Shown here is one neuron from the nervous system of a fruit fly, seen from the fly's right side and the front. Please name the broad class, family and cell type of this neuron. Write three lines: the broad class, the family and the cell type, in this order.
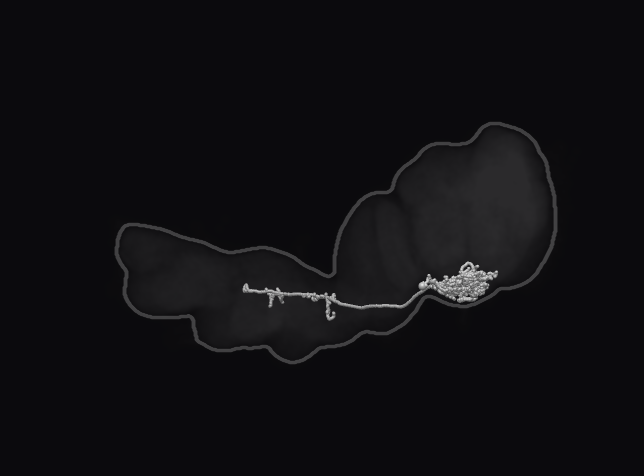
descending neuron
DNge
DNge080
